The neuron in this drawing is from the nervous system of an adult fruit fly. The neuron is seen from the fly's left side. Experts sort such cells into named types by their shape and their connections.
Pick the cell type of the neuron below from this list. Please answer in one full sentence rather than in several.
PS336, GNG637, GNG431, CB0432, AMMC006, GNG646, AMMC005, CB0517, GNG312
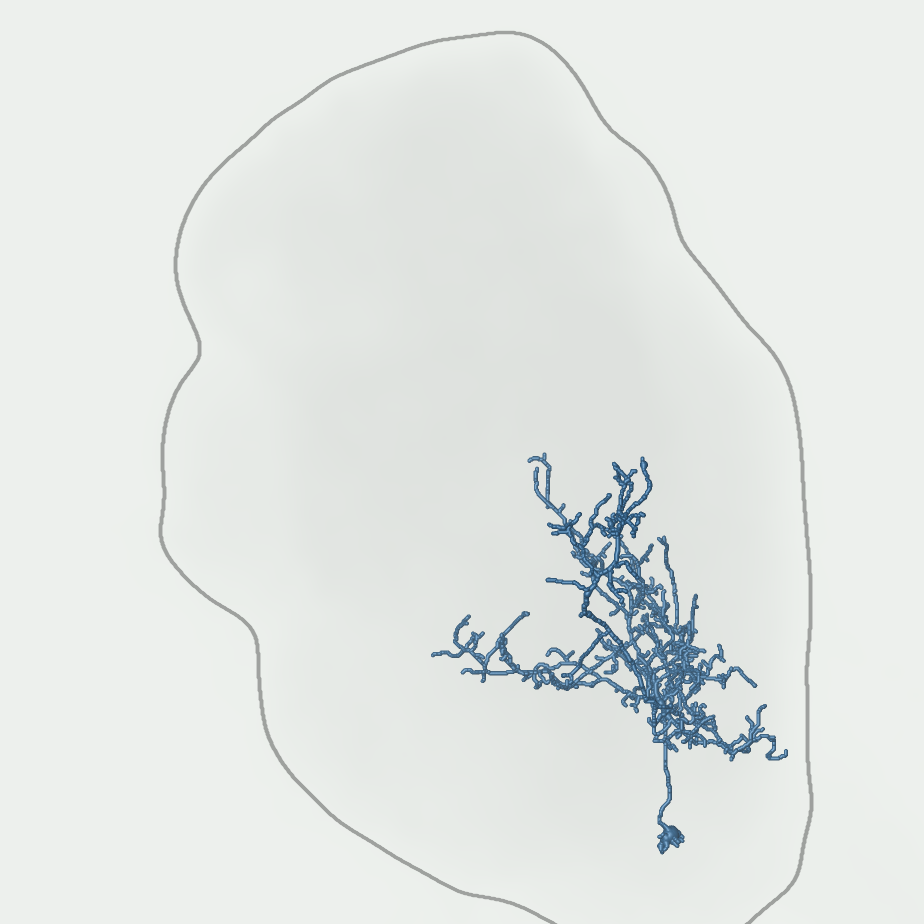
As for cell type, this neuron is GNG312.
